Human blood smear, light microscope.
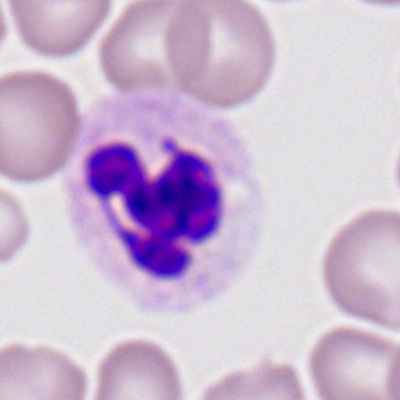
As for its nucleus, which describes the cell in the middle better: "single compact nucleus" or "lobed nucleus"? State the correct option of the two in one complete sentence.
Its nucleus is formed by two or more separate lobes or segments.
